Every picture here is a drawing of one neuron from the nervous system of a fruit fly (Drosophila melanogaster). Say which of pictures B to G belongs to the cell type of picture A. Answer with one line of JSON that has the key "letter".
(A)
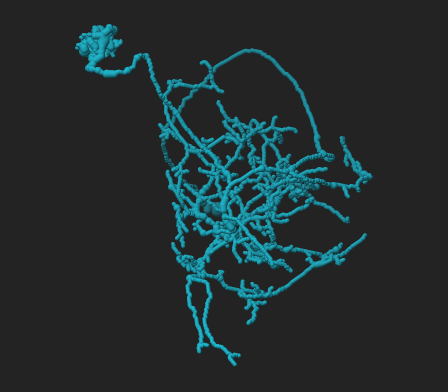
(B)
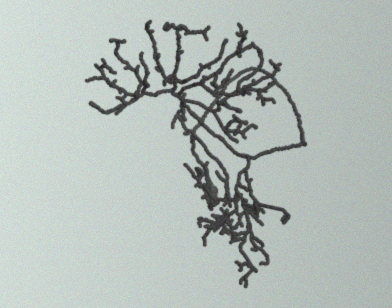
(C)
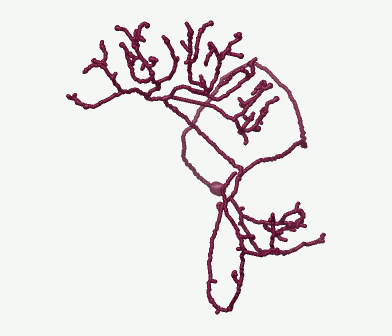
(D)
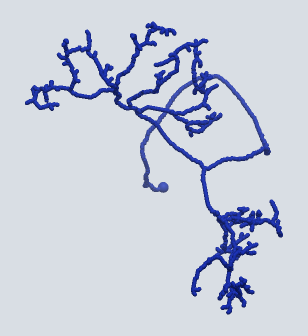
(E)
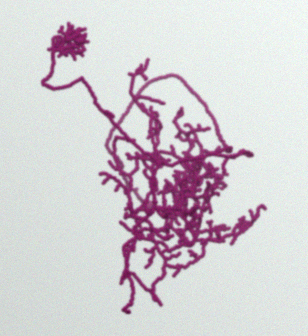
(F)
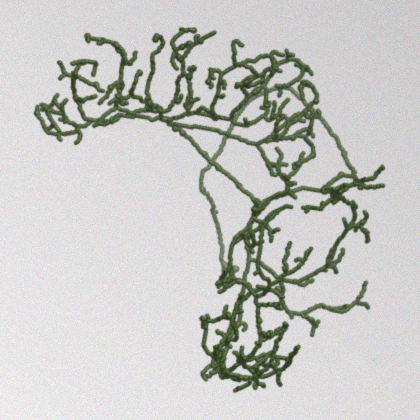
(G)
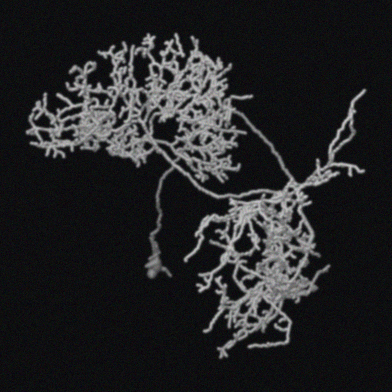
{"letter": "E"}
